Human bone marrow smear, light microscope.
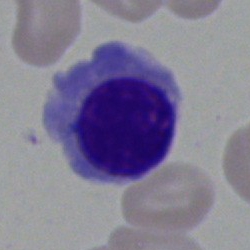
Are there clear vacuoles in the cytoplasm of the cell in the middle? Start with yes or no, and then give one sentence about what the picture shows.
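No. No vacuoles are seen in the cytoplasm.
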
